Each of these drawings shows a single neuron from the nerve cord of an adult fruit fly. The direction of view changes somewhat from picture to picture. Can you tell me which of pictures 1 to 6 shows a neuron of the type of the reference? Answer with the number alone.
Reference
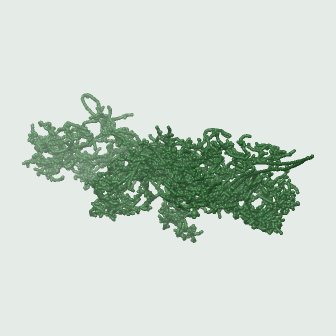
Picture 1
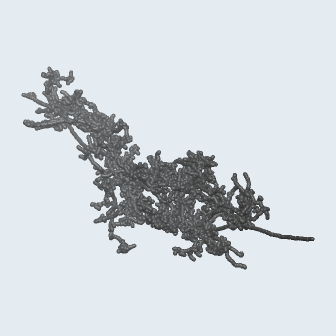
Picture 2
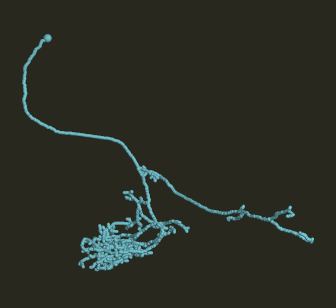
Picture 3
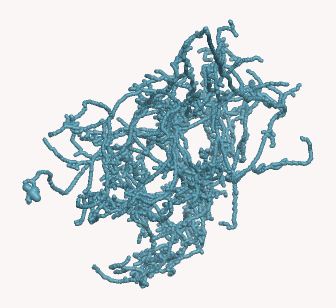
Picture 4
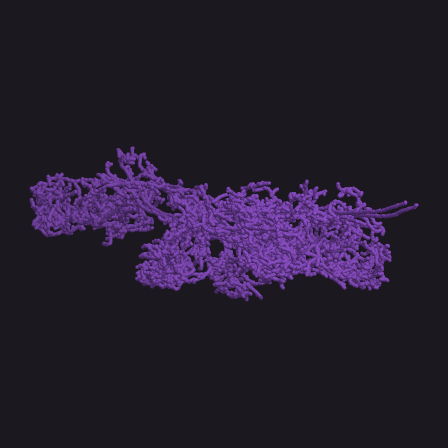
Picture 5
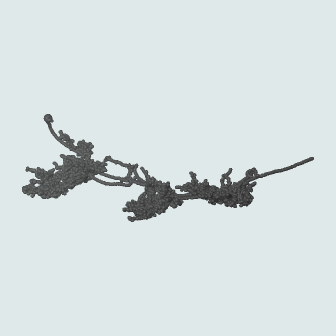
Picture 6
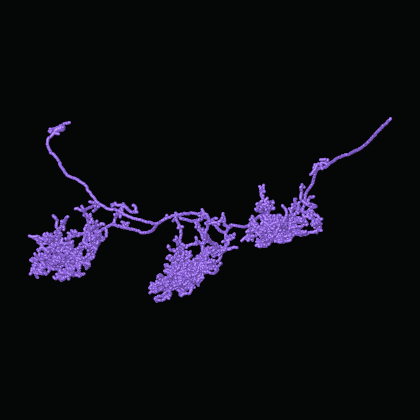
4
